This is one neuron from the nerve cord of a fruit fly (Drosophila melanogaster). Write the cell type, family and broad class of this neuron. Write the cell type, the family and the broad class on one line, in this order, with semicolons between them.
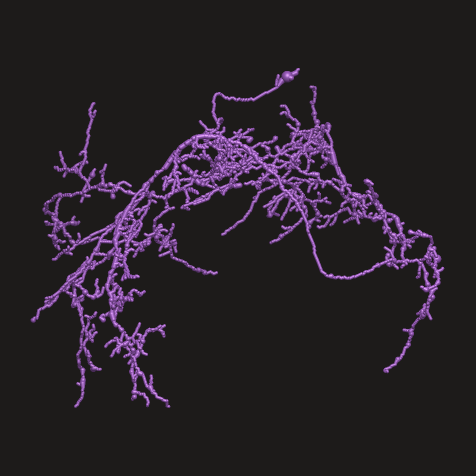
IN13B015; hemilineage 13B; nerve-cord intrinsic neuron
